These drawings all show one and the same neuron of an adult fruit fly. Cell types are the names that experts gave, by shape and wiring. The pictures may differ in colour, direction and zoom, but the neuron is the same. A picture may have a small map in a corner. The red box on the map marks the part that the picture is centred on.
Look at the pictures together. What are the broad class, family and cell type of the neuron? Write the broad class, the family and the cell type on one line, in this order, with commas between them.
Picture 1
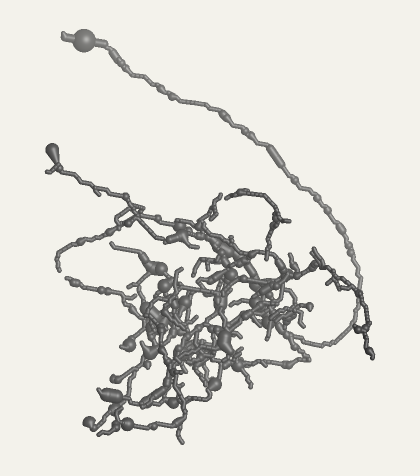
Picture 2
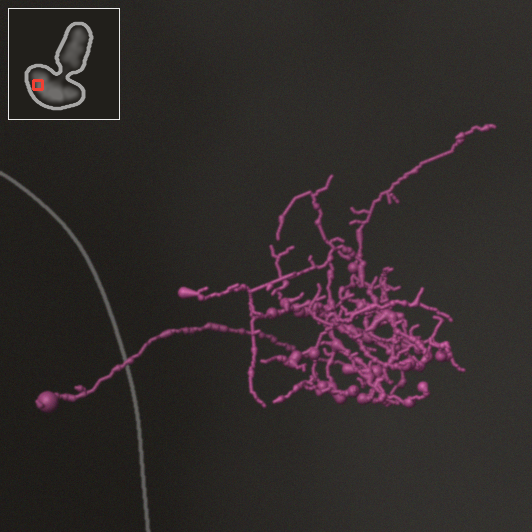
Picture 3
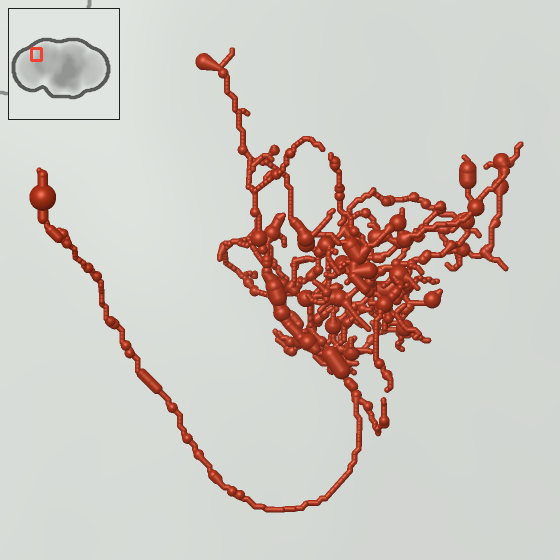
central-brain intrinsic neuron, hemilineage VLPl4_dorsal, LHAV4a4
